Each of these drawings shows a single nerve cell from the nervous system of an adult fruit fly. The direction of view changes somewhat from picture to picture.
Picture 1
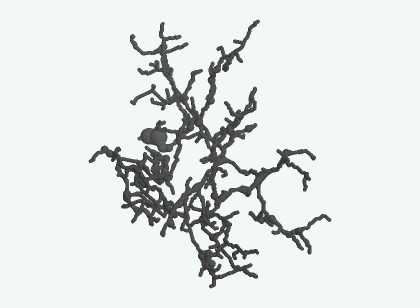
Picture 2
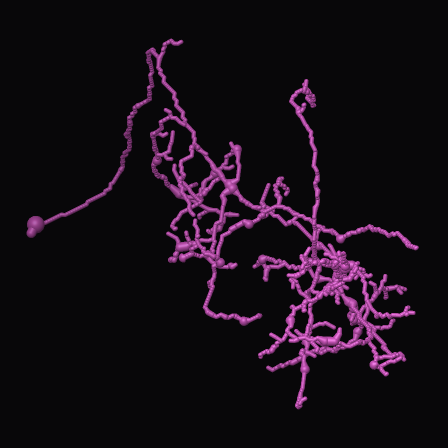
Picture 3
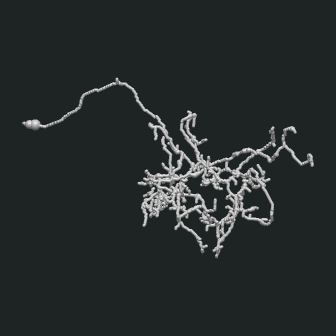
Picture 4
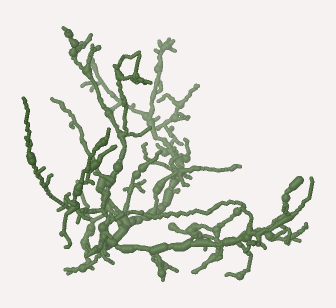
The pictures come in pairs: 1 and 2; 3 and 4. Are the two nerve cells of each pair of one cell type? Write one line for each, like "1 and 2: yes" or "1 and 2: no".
1 and 2: no
3 and 4: no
